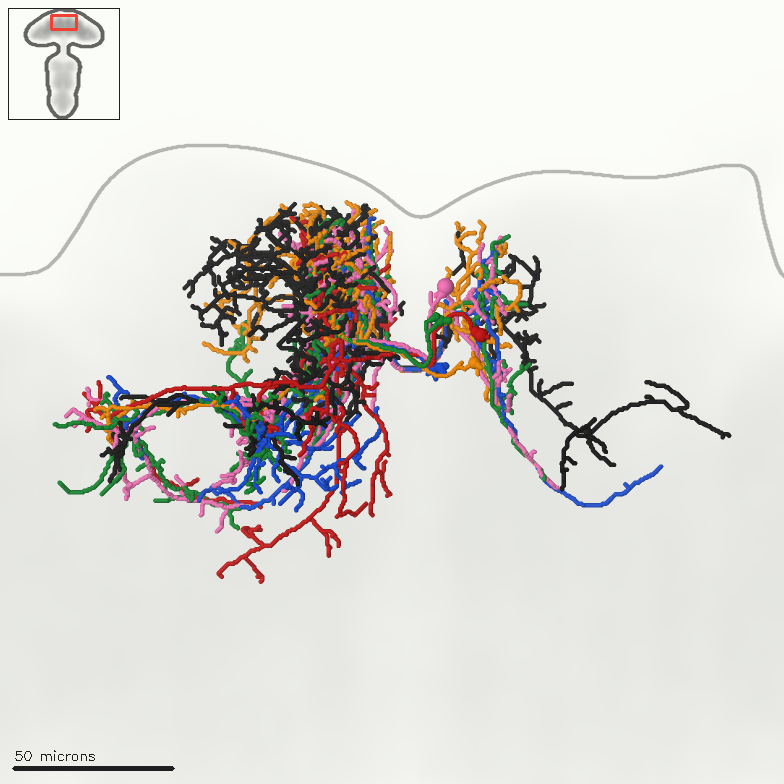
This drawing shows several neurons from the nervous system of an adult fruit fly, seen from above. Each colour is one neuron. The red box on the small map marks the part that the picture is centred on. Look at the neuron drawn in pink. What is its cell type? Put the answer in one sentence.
The cell type is SMP117_a.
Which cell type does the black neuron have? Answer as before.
The cell type is SMP116.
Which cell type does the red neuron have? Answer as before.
The cell type is SMP124.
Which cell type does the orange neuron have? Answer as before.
The cell type is SMP118.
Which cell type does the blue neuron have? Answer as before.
The cell type is SMP133.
